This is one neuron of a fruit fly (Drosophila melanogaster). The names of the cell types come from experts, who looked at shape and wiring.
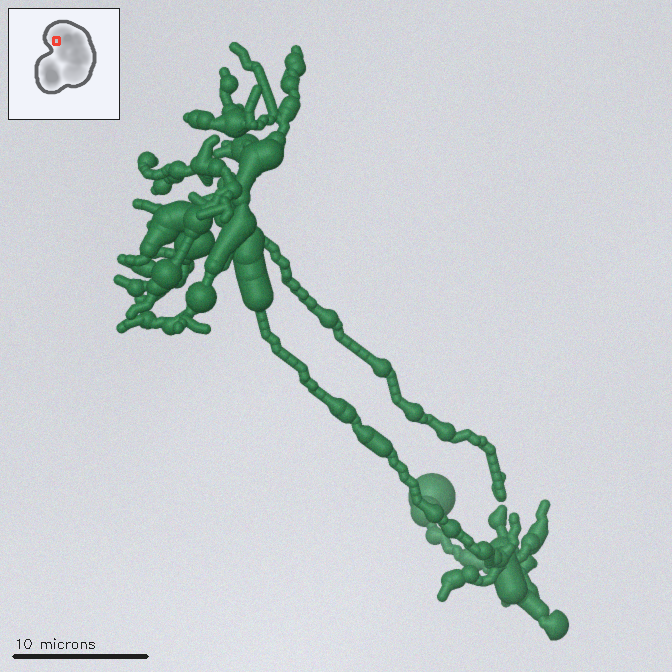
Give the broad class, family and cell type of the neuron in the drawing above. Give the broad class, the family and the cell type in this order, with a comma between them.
optic-lobe intrinsic neuron, T, T4a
